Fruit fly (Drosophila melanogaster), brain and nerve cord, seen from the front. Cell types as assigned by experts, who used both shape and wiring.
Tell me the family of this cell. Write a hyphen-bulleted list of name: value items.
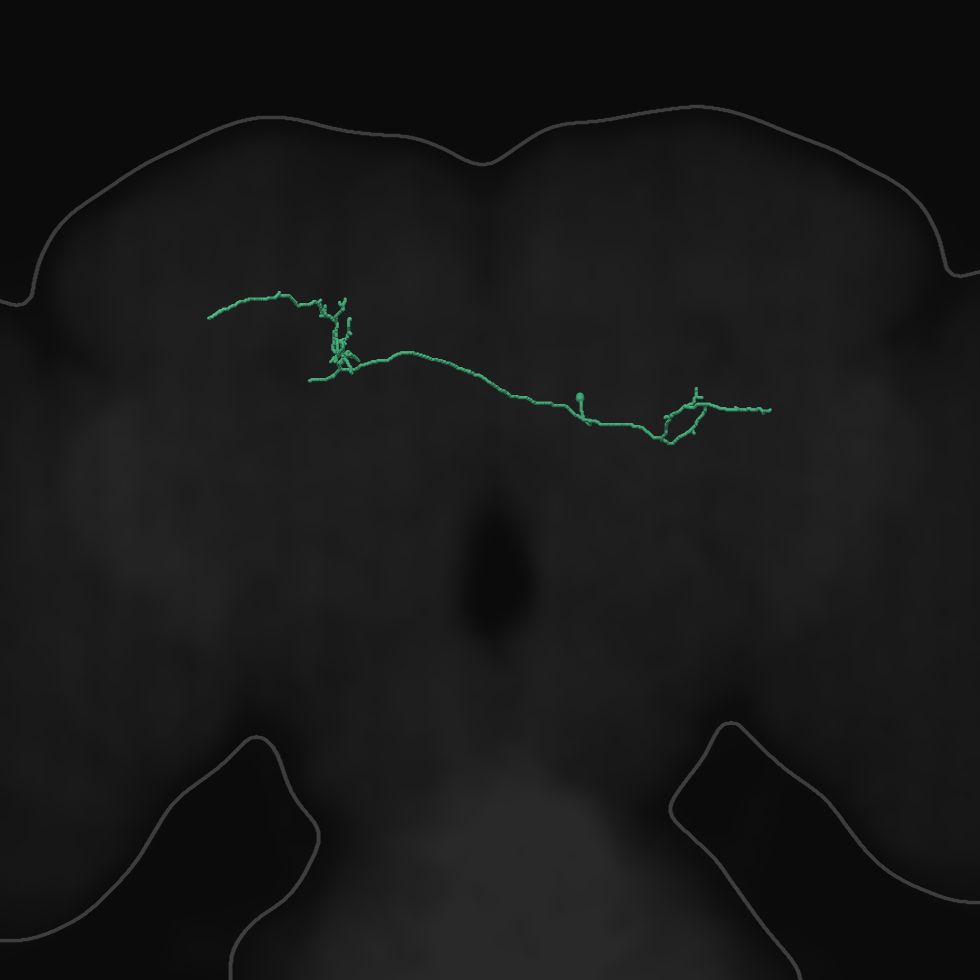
- family: hemilineage DM6_posterior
